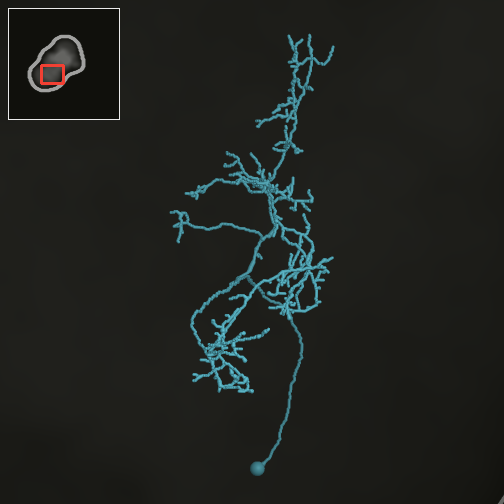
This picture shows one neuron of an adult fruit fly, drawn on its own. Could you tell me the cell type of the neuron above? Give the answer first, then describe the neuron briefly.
Its cell type is AOTU062. This is a central-brain intrinsic neuron. The cell body is at the bottom of the picture. Dozens of branch ends can be seen.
